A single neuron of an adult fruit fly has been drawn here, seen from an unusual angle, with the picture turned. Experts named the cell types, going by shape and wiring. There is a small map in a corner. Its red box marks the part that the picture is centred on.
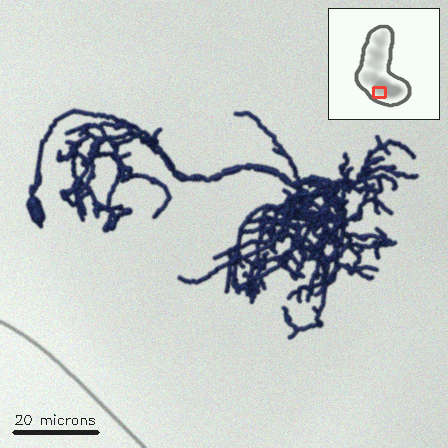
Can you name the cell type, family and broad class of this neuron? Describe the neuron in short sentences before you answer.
The cell body is on the left of the picture. By the scale bar it is about 95 microns wide in this view. Dozens of branch ends can be seen. The cell type is l2LN19. Its family is hemilineage ALl1_dorsal. This is a central-brain intrinsic neuron.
